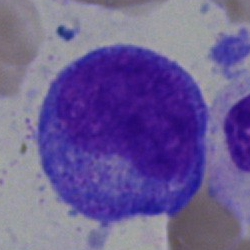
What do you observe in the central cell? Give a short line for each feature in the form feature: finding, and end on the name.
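Chromatin: fine and stippled, not coarse dark blocks
Cytoplasm: deep blue, widest below the nucleus
Pale zone: clearer cytoplasm just beneath the nucleus
Granules: fine, reddish-purple, scattered through the cytoplasm
Name: promyelocyte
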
